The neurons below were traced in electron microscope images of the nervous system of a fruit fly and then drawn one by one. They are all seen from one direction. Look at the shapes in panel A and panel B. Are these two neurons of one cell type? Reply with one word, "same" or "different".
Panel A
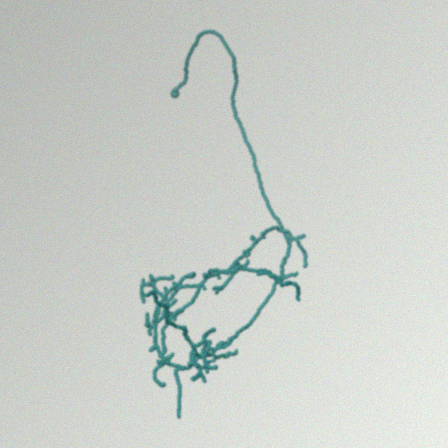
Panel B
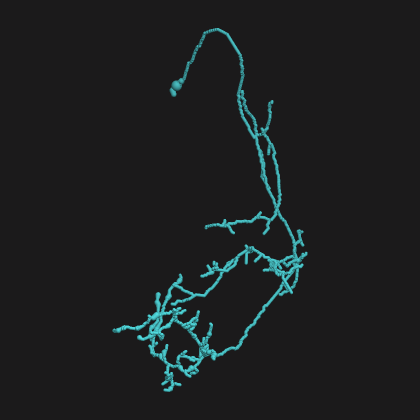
same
